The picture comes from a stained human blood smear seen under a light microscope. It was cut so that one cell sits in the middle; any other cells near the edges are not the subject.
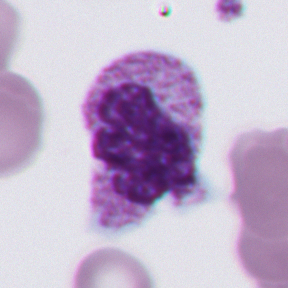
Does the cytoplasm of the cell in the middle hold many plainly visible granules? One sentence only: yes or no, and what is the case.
Yes, many visible granules are held in the cytoplasm of the cell.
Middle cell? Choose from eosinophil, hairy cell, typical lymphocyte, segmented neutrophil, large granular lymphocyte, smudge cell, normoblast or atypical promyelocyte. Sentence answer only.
As for the cell in the middle, it is a segmented neutrophil.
